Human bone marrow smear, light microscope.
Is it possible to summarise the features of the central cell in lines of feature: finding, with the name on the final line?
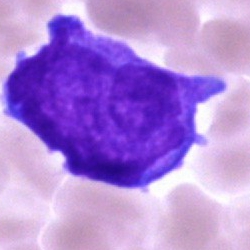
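Nucleus: fills most of the cell
Cytoplasm: thin, scant rim, deep blue, widest at lower right
Chromatin: finely stippled, no coarse dark clumps
Projection: pointed, jutting from the right edge
Identity: blast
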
